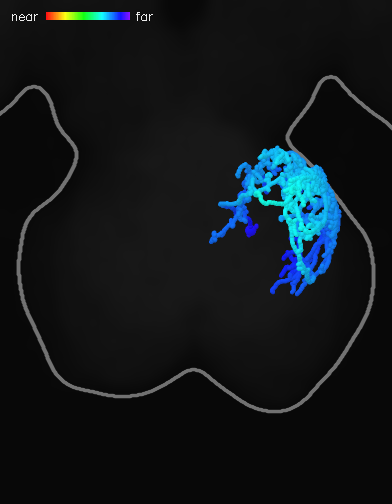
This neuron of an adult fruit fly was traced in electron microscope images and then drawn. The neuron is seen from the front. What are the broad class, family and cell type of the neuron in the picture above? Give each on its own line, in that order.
nerve-cord intrinsic neuron
hemilineage 03B
IN03B031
